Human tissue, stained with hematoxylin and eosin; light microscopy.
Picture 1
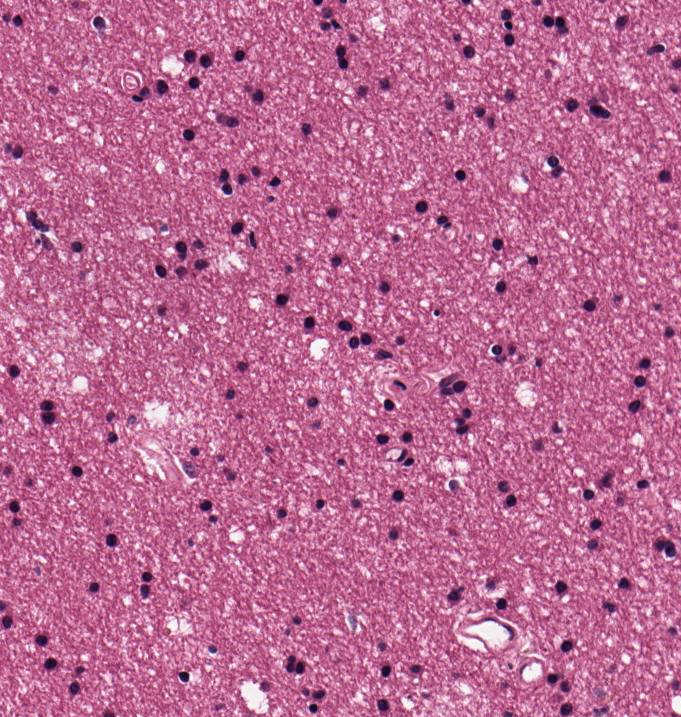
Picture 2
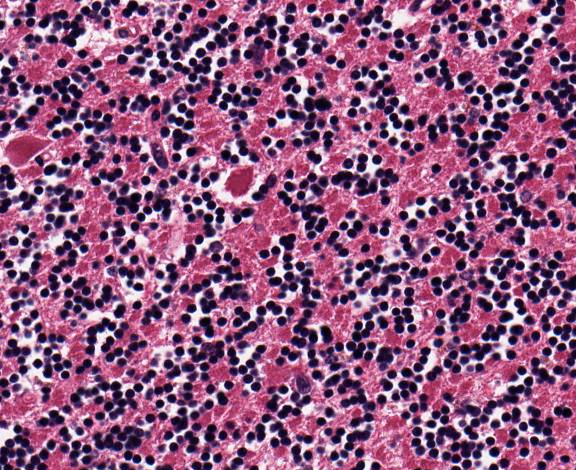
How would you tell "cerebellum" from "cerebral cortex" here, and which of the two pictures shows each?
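Let's start with the names: picture 1 is cerebral cortex, and picture 2 is cerebellum. In the cerebral cortex, notice the fine, fibrillary pink matrix, with small, round, dark nuclei spread fairly evenly and small clear round vacuoles dotted through it. At lower right sits a small vessel with an open, empty lumen. Now the cerebellum: its small, uniform, deeply dark blue-black nuclei are crowded together with almost no cytoplasm, and many sit in little clear halos from tissue shrinkage. Between them you'll find irregular pink, finely granular islands free of cells.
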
